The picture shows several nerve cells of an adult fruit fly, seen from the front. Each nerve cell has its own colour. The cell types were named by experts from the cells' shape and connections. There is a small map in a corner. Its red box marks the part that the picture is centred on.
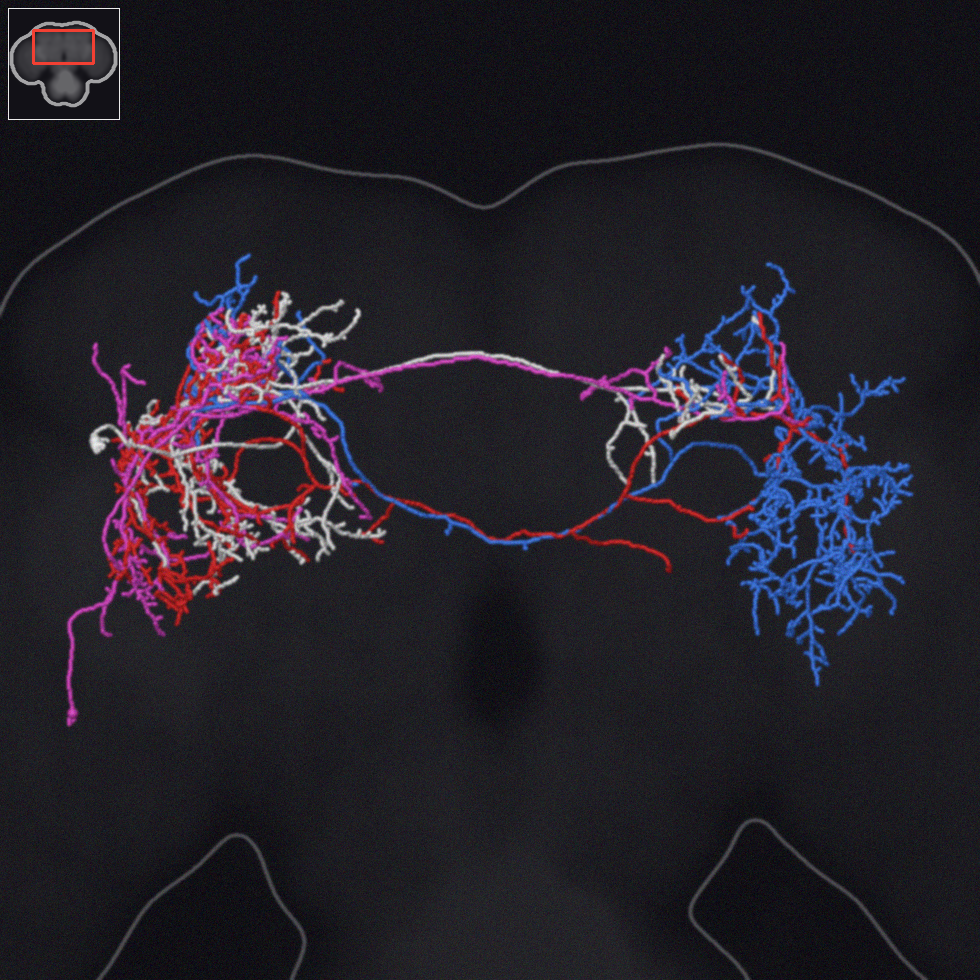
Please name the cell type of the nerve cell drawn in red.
AVLP567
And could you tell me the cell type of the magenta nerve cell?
AVLP744m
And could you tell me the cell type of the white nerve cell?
AVLP733m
